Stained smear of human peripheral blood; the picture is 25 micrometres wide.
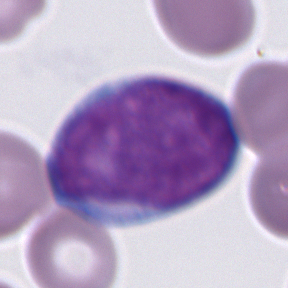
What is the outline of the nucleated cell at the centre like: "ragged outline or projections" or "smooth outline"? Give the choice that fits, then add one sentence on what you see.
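Smooth outline. The cell outline is smooth and oval.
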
